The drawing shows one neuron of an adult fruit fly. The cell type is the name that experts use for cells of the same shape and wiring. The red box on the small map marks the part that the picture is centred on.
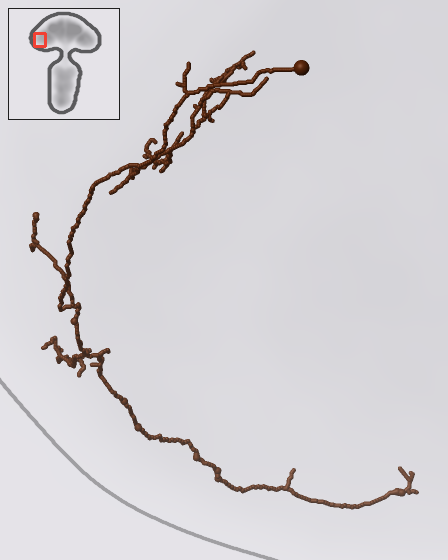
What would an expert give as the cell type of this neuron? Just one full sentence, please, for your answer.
Of the cell type Cm10 is this neuron.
